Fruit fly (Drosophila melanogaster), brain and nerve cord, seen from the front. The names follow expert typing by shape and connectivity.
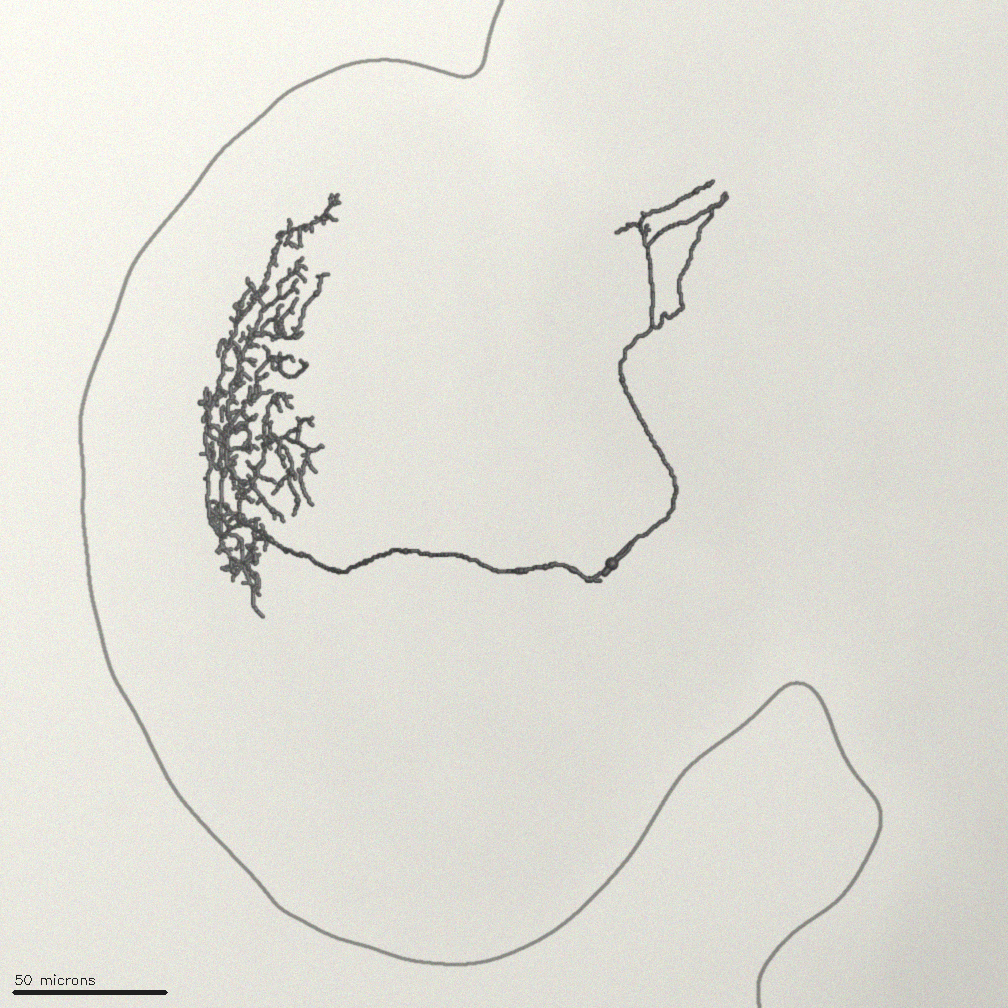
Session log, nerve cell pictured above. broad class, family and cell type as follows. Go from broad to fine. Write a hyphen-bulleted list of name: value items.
- broad class: visual projection neuron
- family: MeVP
- cell type: MeVP3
